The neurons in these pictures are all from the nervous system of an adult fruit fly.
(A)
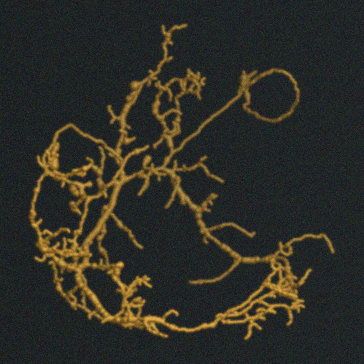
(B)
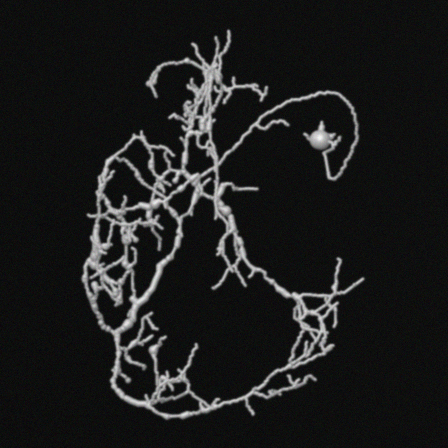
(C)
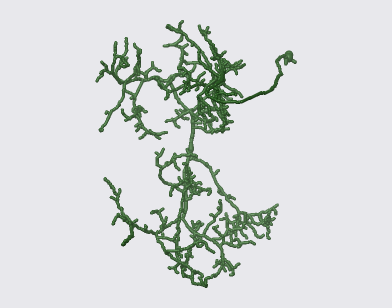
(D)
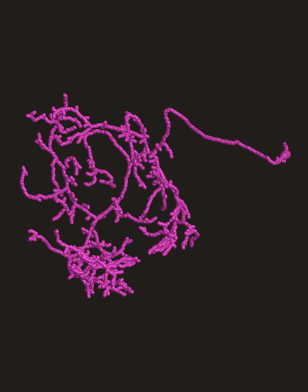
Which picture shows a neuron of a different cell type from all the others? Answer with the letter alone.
C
